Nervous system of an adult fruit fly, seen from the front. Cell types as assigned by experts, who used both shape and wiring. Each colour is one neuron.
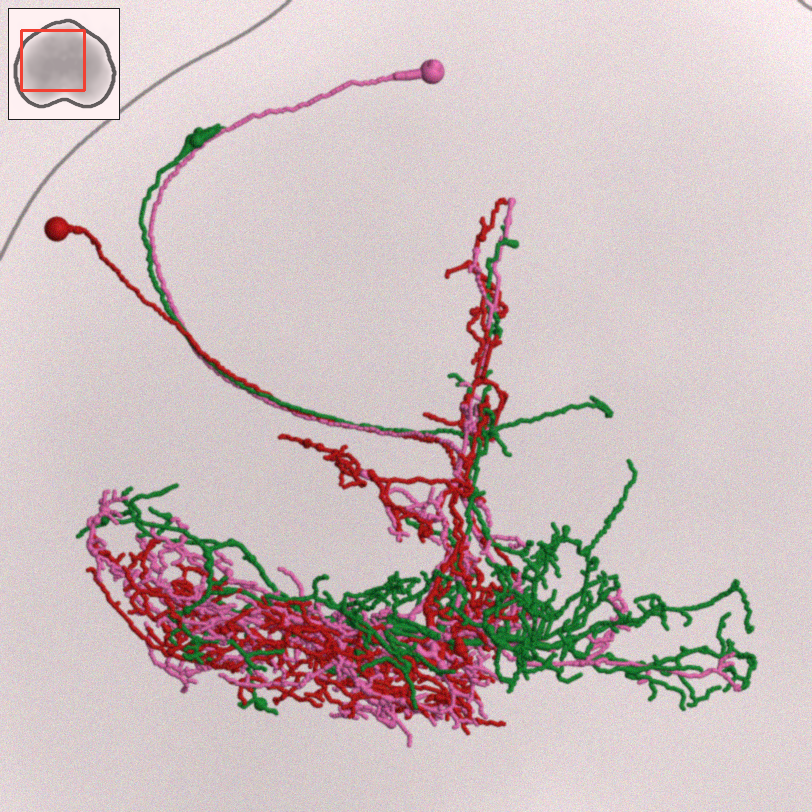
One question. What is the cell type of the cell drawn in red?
IN11A022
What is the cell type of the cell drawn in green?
IN11A016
